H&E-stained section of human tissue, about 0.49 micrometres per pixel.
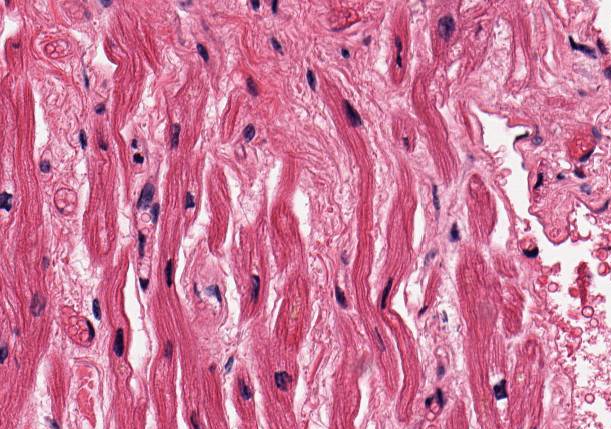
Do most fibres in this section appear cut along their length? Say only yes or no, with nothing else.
Yes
